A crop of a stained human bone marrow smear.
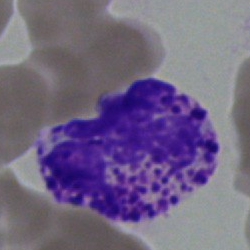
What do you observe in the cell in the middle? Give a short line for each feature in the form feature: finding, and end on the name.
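Granules: coarse, dark purple, scattered throughout the cell
Nucleus: deep purple mass, mainly in the upper and left part
Nuclear outline: obscured by granules lying over it
Cytoplasm: pale lilac between the granules, mostly lower right
Name: basophil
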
